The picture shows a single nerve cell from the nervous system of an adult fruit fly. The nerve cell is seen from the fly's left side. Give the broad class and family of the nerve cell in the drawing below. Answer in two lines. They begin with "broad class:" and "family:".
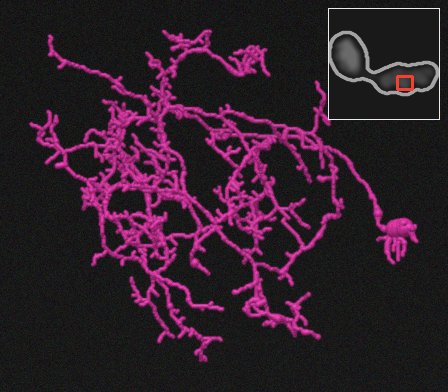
broad class: nerve-cord intrinsic neuron
family: hemilineage 21A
